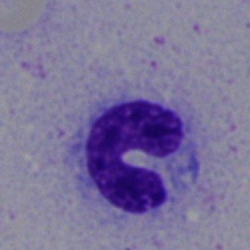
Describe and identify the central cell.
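The nucleus is bent into a C or horseshoe shape, and its gap opens toward the right side of the picture. Its chromatin is dense and dark purple, with coarse clumps. Around it, the cytoplasm is pale bluish-grey. This cell is a band neutrophil.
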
